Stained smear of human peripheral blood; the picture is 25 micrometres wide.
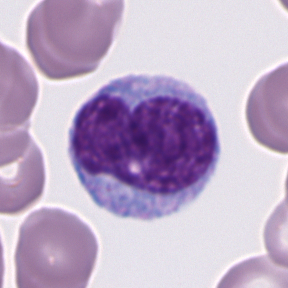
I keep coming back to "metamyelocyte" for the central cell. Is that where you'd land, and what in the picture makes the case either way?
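Round and smooth in outline, the cell measures about 13 micrometres across. A notch in the upper edge of the nucleus gives it a kidney-like shape; the nucleus measures about 13 by 9 micrometres and fills about 60% of the cell's area. The chromatin looks mottled rather than evenly dense, and no distinct nucleoli are visible. The cytoplasm is pale grey-blue and holds very fine, faint lilac granules.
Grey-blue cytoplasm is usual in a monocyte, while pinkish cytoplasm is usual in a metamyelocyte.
The pale grey-blue colour therefore speaks for monocyte and against metamyelocyte.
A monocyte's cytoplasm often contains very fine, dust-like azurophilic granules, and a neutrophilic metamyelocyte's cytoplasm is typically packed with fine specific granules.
Very fine granules as such are thus compatible with both names. The cell is a monocyte, not a metamyelocyte.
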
